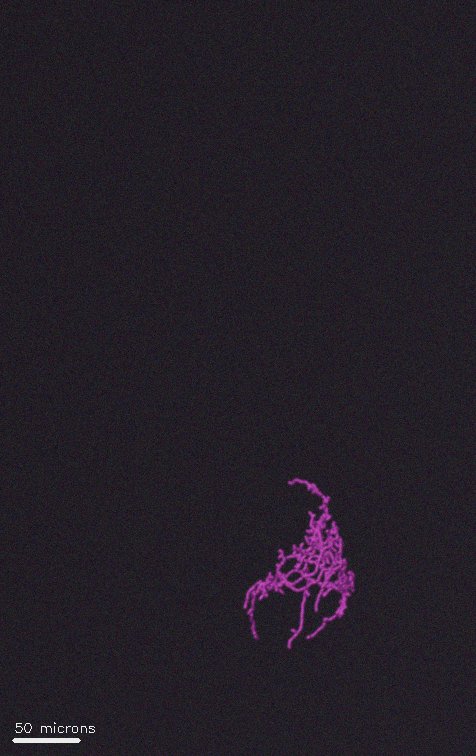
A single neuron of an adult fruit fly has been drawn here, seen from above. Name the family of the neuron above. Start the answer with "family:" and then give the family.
family: hemilineage 03A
